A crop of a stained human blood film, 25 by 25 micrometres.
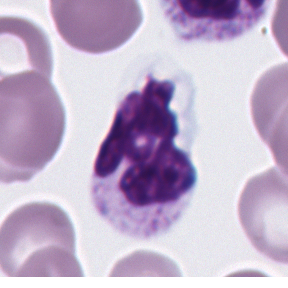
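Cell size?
About 14 by 9 micrometres.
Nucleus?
Folded into several irregular, crowded lobes; chromatin dark purple, coarsely clumped.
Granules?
Fine, violet, scattered through the cytoplasm below the nucleus; fewer above it.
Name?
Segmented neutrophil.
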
